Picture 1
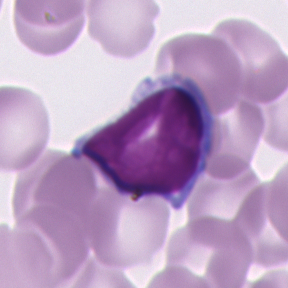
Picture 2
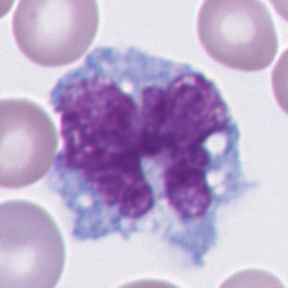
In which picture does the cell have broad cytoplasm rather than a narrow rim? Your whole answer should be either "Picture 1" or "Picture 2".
Picture 2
